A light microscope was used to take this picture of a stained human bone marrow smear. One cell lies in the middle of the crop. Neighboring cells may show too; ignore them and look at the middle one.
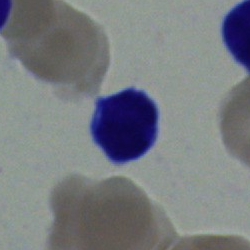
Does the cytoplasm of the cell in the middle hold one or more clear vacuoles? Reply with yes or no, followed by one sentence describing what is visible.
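No. No vacuoles are visible in the cell.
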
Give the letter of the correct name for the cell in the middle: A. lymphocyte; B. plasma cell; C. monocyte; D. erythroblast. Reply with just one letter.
A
